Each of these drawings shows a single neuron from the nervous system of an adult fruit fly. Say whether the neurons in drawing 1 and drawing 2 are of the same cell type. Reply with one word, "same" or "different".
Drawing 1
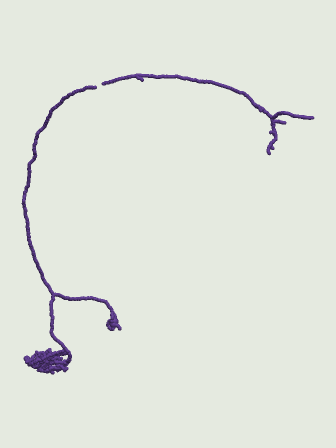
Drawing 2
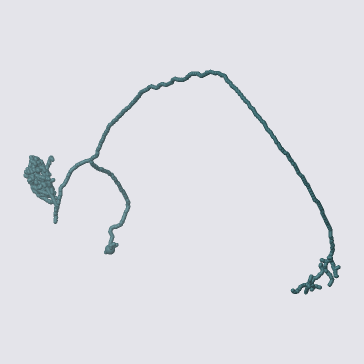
same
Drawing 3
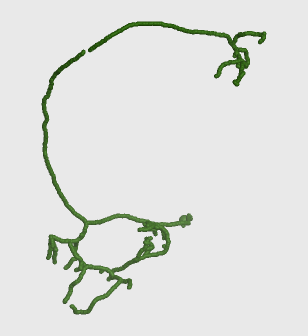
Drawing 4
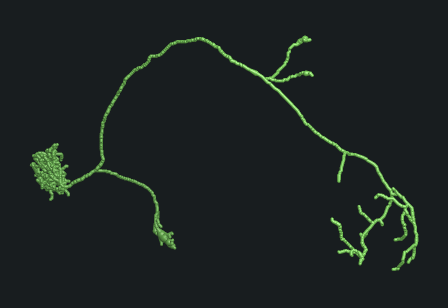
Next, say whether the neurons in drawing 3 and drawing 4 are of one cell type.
different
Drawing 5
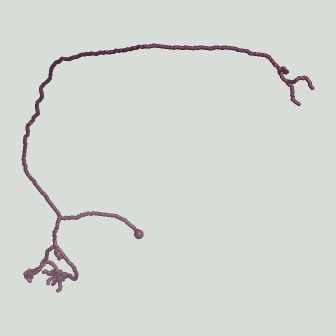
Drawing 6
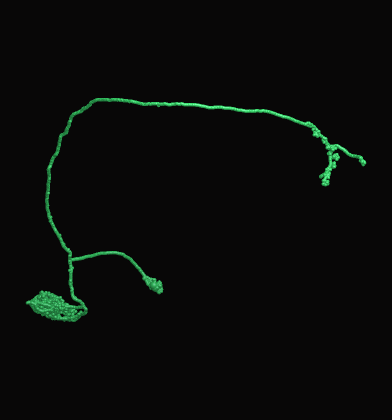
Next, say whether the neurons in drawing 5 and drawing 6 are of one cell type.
same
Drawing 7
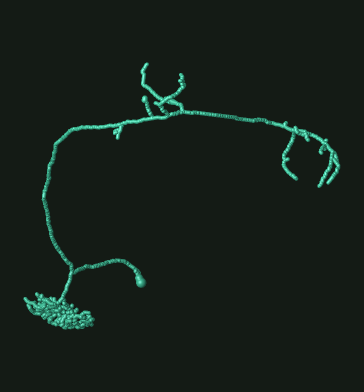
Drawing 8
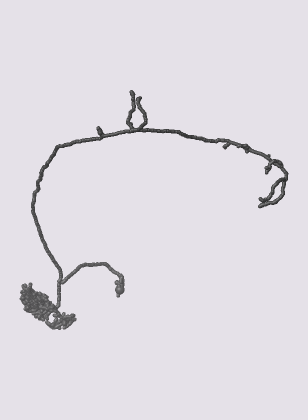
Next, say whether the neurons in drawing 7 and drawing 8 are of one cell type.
different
